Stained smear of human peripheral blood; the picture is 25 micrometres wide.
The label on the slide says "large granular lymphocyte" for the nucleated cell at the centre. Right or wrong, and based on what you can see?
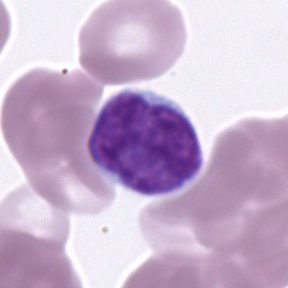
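Outline round to slightly oval, smooth; nucleus a single roughly round unlobed mass, about 10 by 8 micrometres; cell about 10 by 9 micrometres. Cytoplasm: thin pale blue rim, clearest upper right; nucleus fills about 90% of the cell's area.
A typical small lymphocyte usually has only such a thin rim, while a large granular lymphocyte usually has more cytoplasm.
Rim goes with typical lymphocyte, against large granular lymphocyte. Granules: none visible.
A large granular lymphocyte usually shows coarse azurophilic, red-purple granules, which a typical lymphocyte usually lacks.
Again for typical lymphocyte. Nucleoli: none seen.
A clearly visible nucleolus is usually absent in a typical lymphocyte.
Fits typical lymphocyte. Verdict: not a large granular lymphocyte; typical lymphocyte.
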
